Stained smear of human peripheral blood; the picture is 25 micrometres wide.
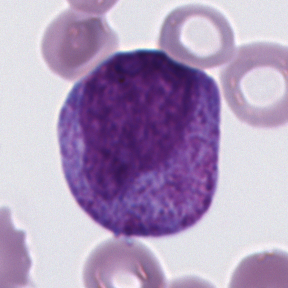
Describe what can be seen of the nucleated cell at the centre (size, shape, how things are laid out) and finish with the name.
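Taking size first, the cell is about 16 micrometres across. Next comes the nucleus, which fills most of the cell. Third is the cytoplasm: it is bluish-purple, and its widest band lies on the lower-right side of the cell. Last are the granules: fine purplish ones are scattered through the cytoplasm. This is an atypical promyelocyte.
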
